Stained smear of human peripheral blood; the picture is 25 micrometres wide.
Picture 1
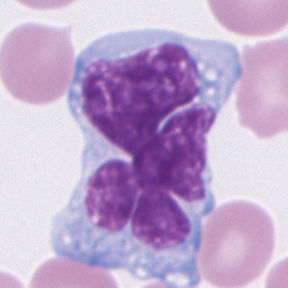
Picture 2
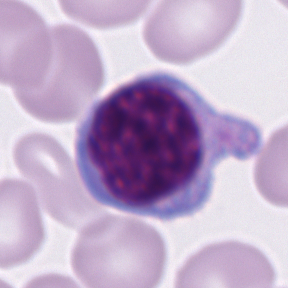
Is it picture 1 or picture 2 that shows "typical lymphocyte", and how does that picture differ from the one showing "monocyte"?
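Looking at the two, I'd put the monocyte in picture 1 and the typical lymphocyte in picture 2. What strikes me first in picture 1 is the cytoplasm: abundant, pale grey-blue, and holding many small clear vacuoles.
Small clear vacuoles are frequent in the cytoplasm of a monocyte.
In picture 2, on the other hand, I see no vacuoles, and the cytoplasm is only a thin rim on the left, widening to a broader band on the right. The nucleus there is round, about 10 micrometres across, and fills about 60% of the cell's area.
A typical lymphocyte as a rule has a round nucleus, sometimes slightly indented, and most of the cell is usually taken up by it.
Its dark purple chromatin is coarsely clumped with paler patches between the clumps, and I can't make out a distinct nucleolus. Then the outline: in picture 1 it is irregular and angular rather than round. Neither cell shows coarse granules; picture 1 has no coarse orange or purple ones.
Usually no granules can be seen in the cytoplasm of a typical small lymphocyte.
In both pictures the surrounding red cells lie around the cell without overlapping it.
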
